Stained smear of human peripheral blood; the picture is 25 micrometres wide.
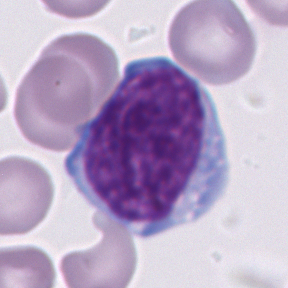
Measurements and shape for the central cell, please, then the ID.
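Size: cell about 15 micrometres across. Nucleus: oval, about 14 by 10 micrometres, filling about 70% of the cell's area; placed off-centre toward the left. Nuclear outline smooth, without lobes or a deep notch. Cytoplasm: wider band on the right than on the left; deeper blue at the outer edge than next to the nucleus. Cell: myeloblast.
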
